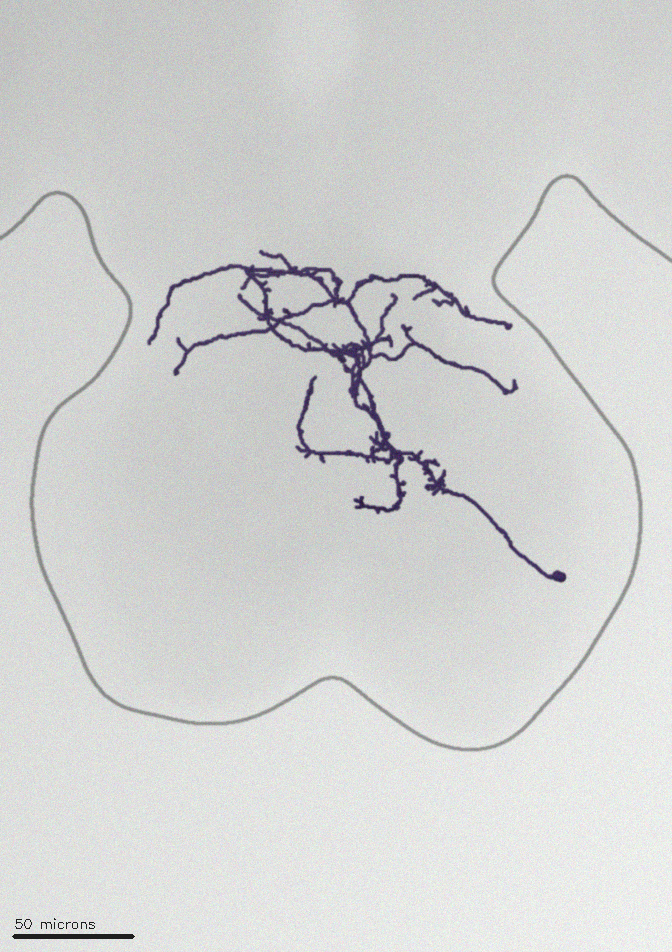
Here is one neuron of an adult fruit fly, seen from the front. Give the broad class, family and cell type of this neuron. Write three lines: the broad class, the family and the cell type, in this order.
nerve-cord intrinsic neuron
hemilineage 12A
IN12A042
